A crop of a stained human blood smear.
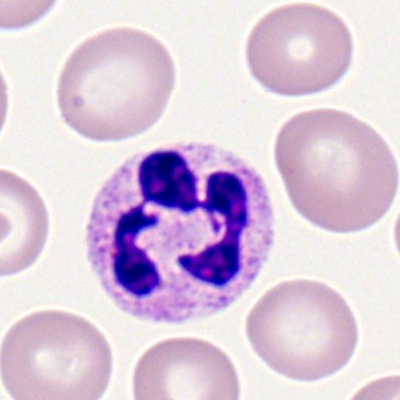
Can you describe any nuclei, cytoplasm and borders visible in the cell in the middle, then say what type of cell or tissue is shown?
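Notice first the round, smooth outline of the middle cell, free of surface projections. Its nucleus is divided into several lobes set in a rough ring around the middle of the cell, and no nucleoli are visible in it. Fine, small pinkish-lilac granules fill the cytoplasm. This is a segmented neutrophil.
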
